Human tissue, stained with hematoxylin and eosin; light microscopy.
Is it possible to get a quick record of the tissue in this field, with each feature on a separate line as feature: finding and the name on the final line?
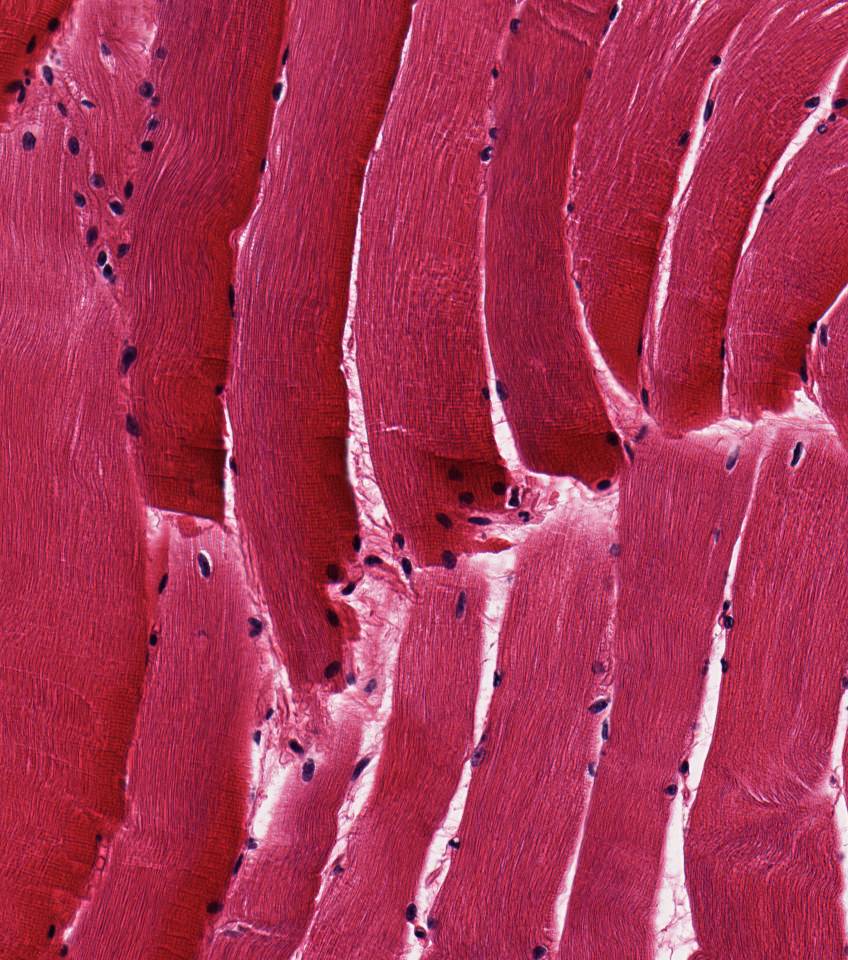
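Nuclei position: at fibre edges, just under the cell surface.
Nuclei shape: several along each fibre edge, dark, flattened, elongated.
Cytoplasm: deep pink, fine lines running lengthwise.
Middle: stepped line interrupts fibres; upper and lower parts don't line up.
Tissue, then: skeletal muscle.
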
